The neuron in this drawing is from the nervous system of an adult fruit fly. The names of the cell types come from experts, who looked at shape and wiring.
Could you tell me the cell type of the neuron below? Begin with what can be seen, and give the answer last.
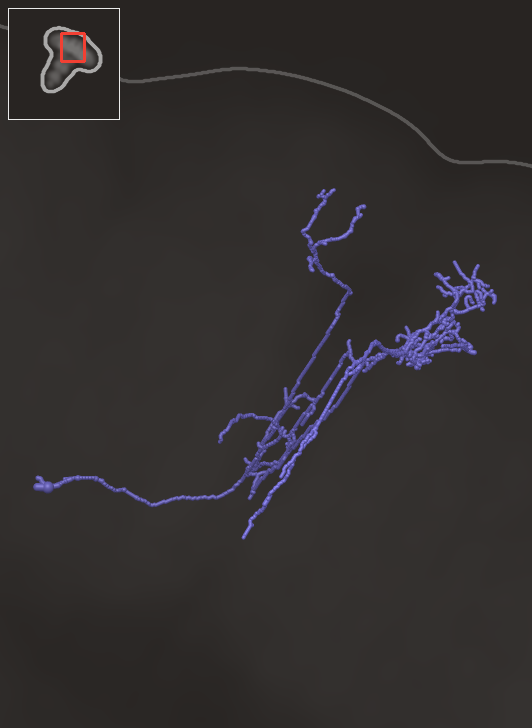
The picture shows dozens of branch ends. As drawn here it is wider than it is tall. Its broad class is central-brain intrinsic neuron. Its cell type is FLA018.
